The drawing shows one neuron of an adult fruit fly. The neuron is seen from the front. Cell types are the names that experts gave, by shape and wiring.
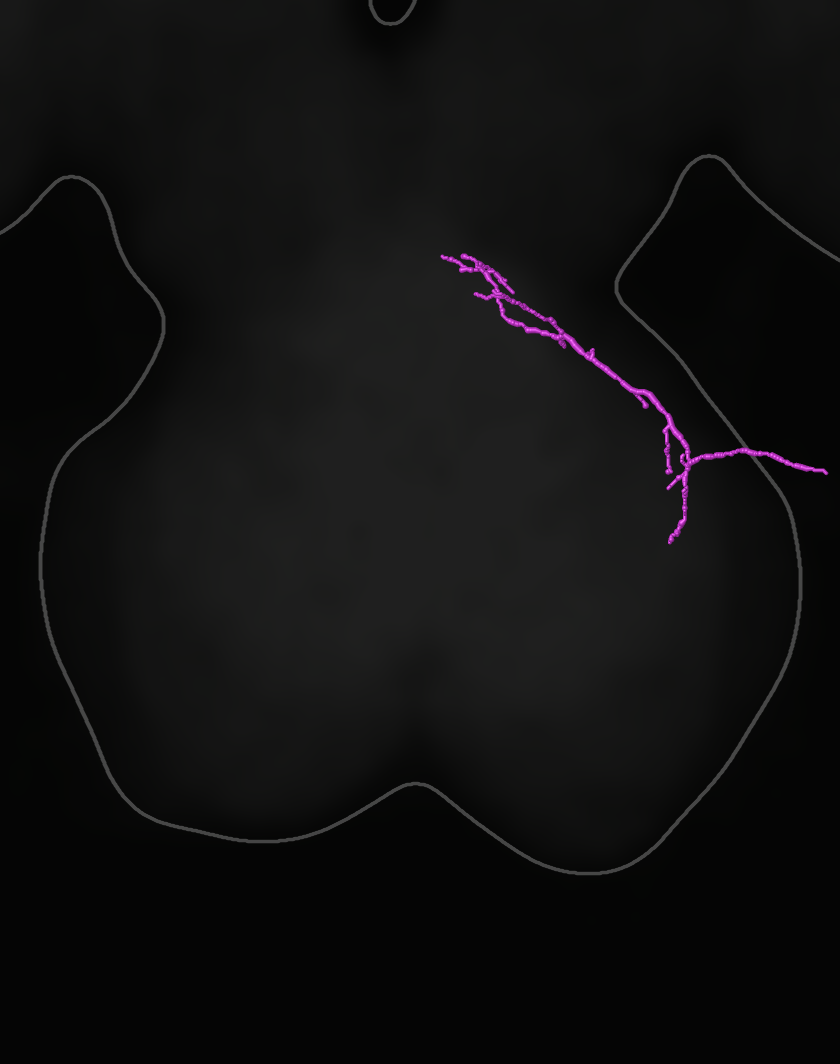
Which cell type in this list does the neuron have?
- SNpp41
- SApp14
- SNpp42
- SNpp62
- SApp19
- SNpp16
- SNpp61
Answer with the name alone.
SNpp16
